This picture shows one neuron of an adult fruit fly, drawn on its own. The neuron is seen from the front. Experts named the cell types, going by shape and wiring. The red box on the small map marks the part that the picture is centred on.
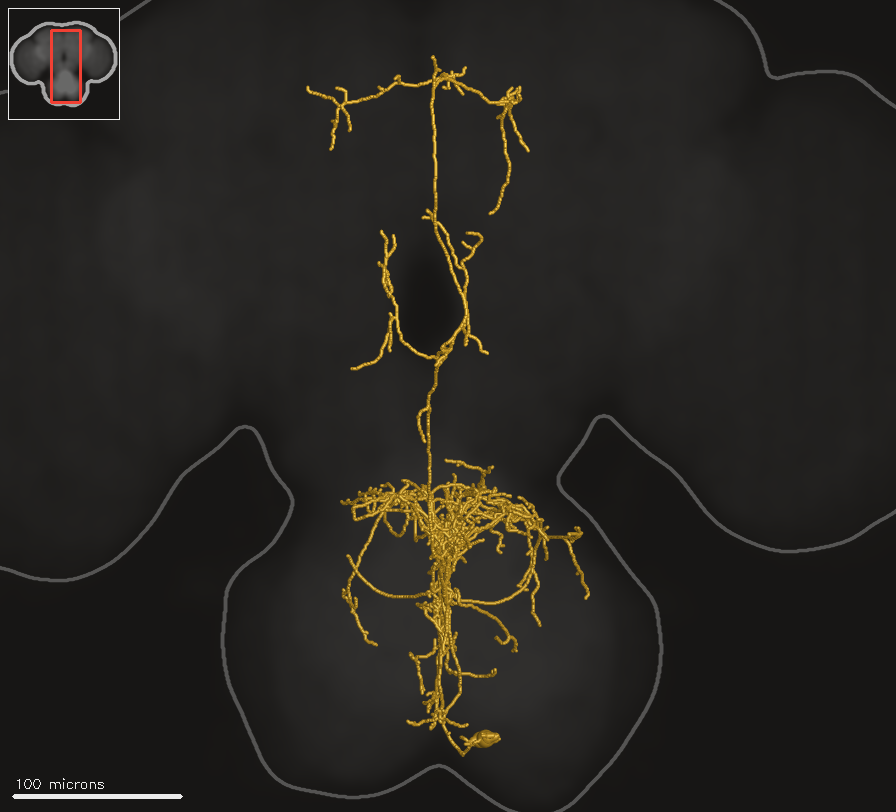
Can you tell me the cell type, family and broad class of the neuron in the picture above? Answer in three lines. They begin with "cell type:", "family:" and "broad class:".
cell type: AN27X009
family: hemilineage 27X
broad class: ascending neuron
